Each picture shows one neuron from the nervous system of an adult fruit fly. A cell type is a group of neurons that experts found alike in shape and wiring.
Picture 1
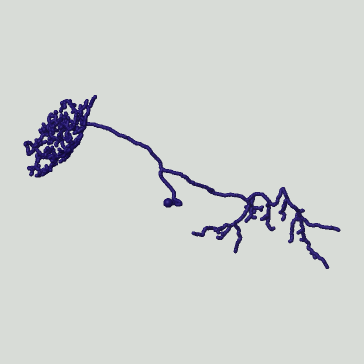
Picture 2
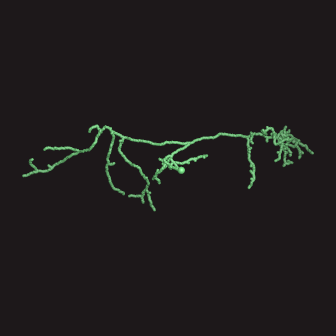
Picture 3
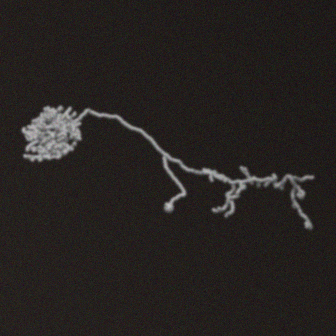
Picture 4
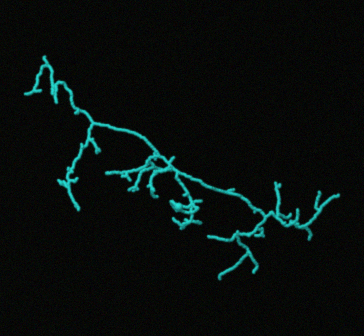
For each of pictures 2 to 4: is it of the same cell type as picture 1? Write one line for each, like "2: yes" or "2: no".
2: no
3: yes
4: no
